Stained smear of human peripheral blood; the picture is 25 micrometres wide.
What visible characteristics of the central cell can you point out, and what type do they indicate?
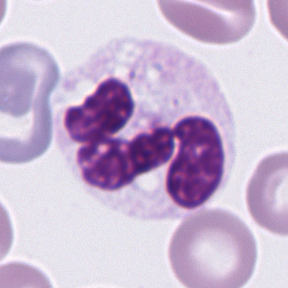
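A roughly round, smooth outline bounds the cell. Its nucleus is divided into several separate lobes connected by narrow links, and none of the lobes shows a visible nucleolus. Fine, faint lilac granules lie in the cytoplasm. The cell is a segmented neutrophil.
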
